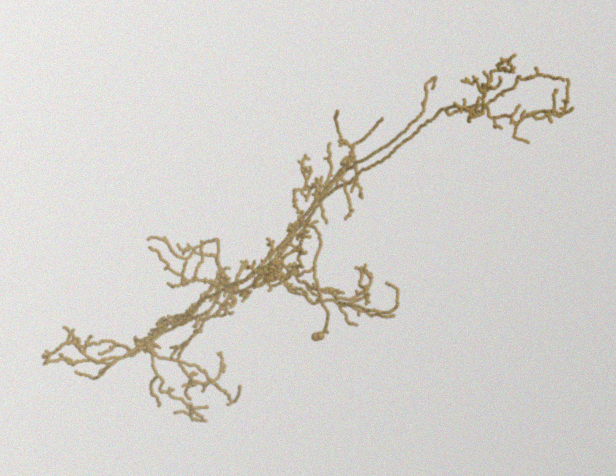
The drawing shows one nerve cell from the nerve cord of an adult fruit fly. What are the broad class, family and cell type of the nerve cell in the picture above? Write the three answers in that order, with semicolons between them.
nerve-cord intrinsic neuron; hemilineage 05B; IN05B024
